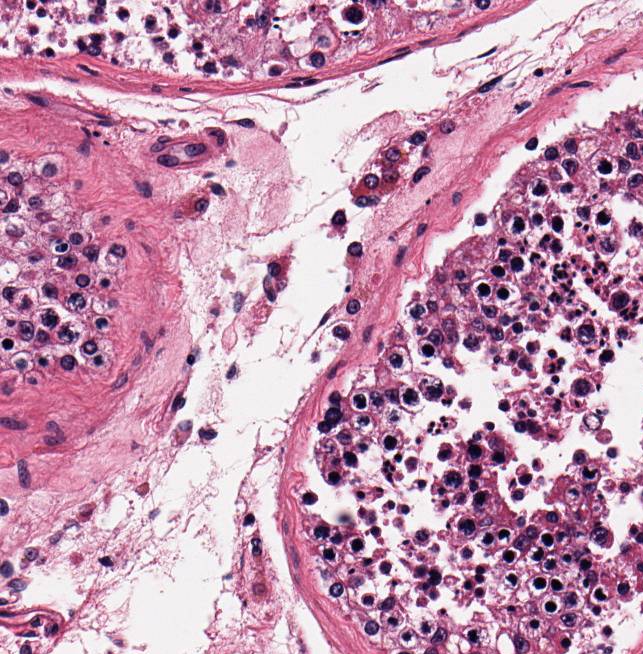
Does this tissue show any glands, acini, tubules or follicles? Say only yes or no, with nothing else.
Yes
